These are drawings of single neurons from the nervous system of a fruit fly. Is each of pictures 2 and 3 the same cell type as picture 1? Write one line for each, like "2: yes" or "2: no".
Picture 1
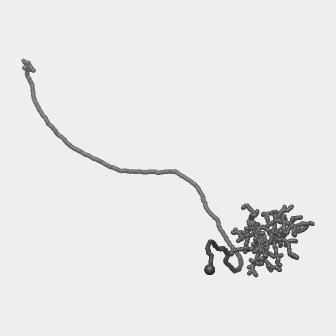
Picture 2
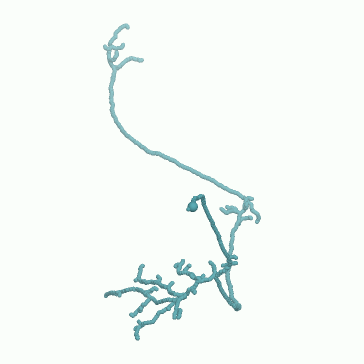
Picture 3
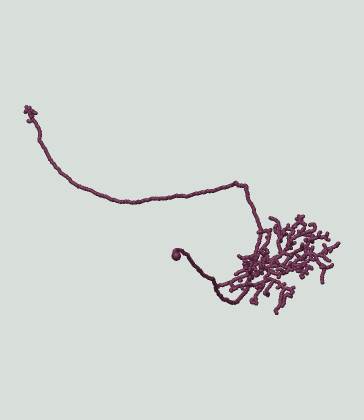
2: no
3: yes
